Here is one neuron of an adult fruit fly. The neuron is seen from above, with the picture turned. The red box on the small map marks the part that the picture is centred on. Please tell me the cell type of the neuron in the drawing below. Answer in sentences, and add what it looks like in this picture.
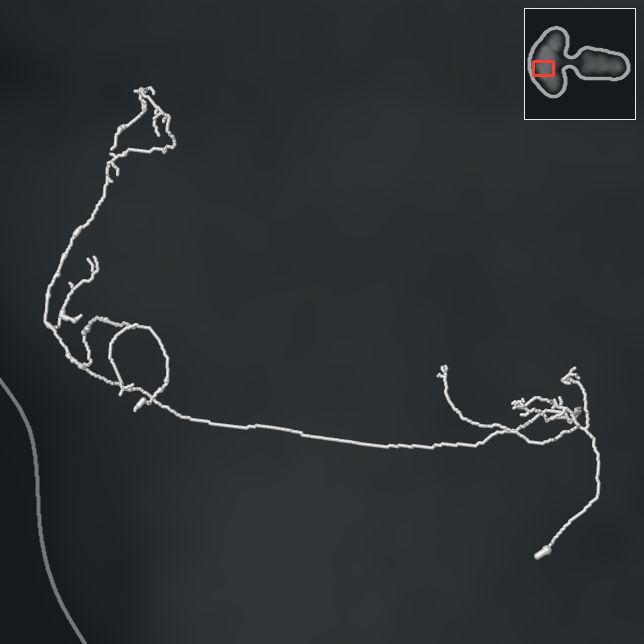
Its cell type is KCa'b'-ap2. Its broad class is central-brain intrinsic neuron. It lies in the brain. The cell body can be seen at the lower right of the picture.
